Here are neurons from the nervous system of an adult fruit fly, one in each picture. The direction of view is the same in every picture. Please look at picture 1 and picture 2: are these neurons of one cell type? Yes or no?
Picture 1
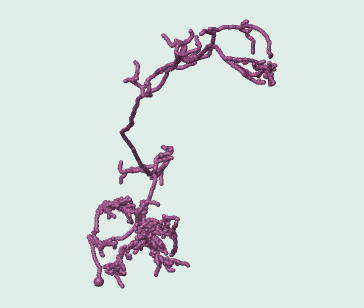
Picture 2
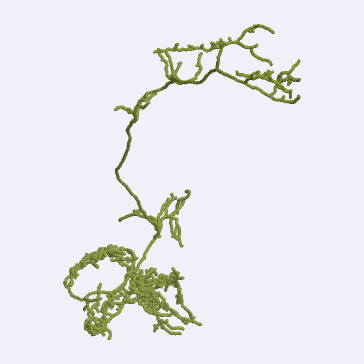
yes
